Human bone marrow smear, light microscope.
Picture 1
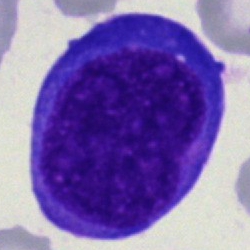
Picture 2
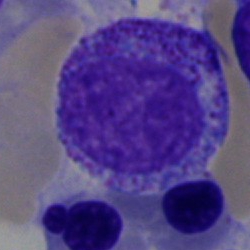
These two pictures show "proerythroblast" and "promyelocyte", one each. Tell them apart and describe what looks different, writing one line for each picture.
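Picture 1: proerythroblast. No granules are seen in the cytoplasm.
Picture 2: promyelocyte. Many purple-red granules are scattered through the cytoplasm.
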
